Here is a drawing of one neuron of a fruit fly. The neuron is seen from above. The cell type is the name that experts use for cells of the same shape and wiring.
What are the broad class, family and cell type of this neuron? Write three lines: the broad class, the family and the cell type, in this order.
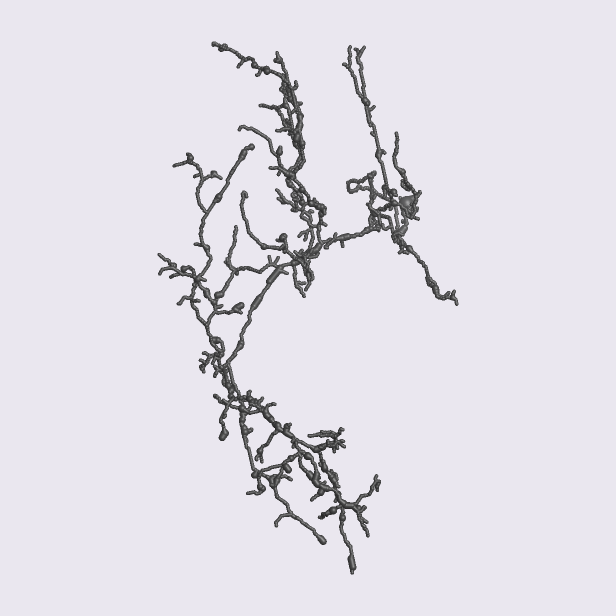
nerve-cord intrinsic neuron
hemilineage 06B
IN06B058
